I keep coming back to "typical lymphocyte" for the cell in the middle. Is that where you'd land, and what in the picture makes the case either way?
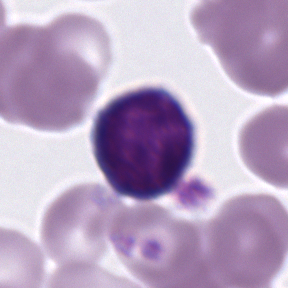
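Typical lymphocyte suits this cell well. See how much of it is nucleus: the nucleus fills almost the whole cell, leaving at most a very thin rim of cytoplasm.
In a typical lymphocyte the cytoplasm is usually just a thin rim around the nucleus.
That thin rim is what speaks for typical lymphocyte here. No granules are seen in the cell.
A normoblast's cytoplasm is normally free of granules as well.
On that point alone, normoblast is not set aside. The chromatin is dense and stains dark purple, and no nucleoli are visible. A small clump of purple granular fragments lies against the lower right edge of the cell.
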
